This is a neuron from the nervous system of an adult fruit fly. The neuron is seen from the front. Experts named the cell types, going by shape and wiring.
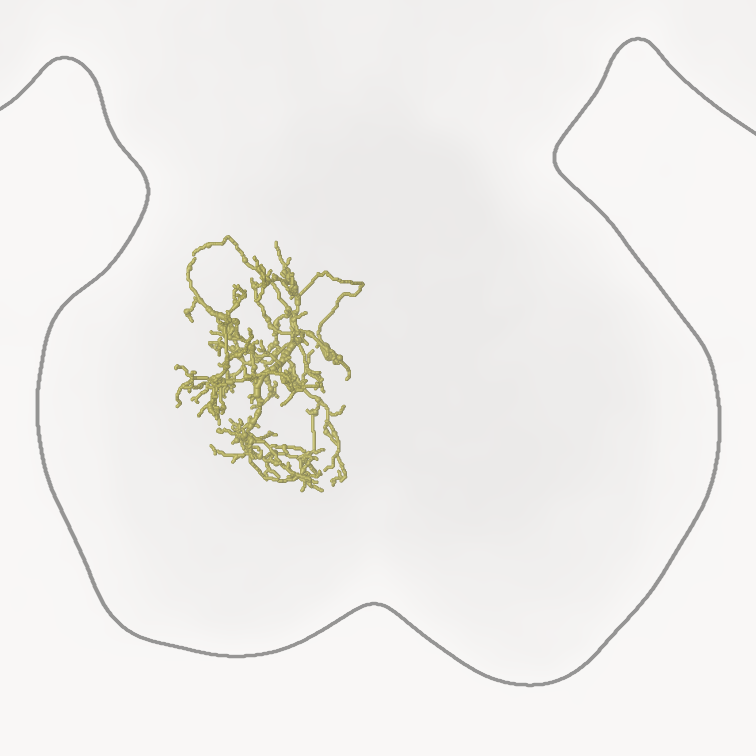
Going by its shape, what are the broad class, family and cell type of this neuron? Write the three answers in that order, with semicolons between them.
nerve-cord intrinsic neuron; hemilineage 03A; IN03A067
